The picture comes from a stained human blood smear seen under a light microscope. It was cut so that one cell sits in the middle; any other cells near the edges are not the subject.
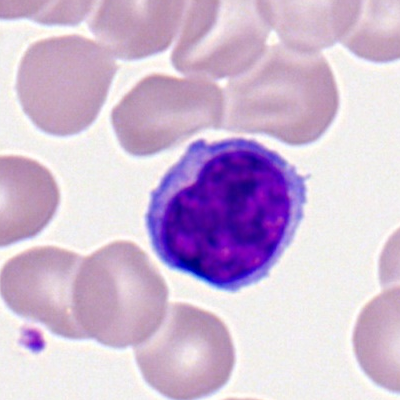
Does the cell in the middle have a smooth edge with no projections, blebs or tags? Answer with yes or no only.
No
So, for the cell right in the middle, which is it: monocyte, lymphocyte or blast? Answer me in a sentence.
Occupying the centre of the crop is a lymphocyte.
